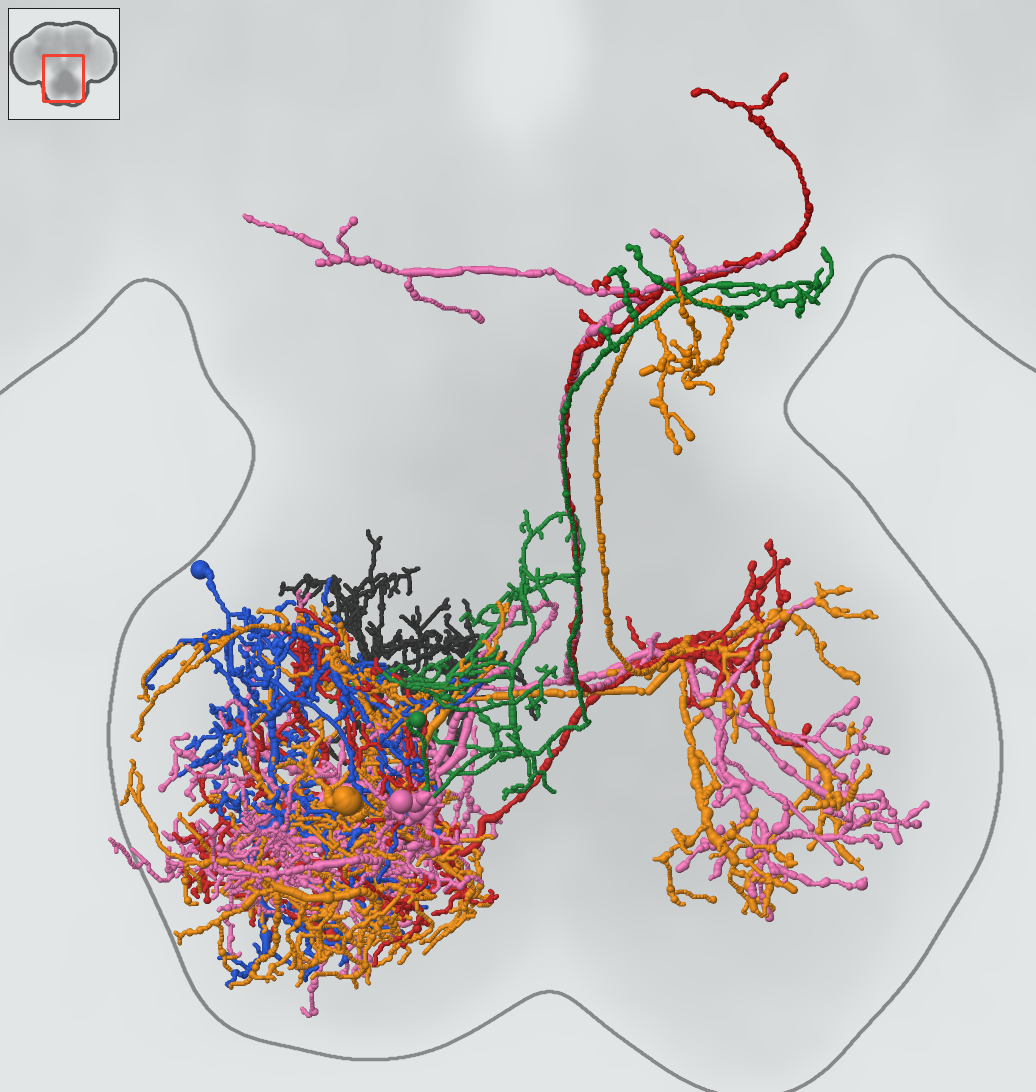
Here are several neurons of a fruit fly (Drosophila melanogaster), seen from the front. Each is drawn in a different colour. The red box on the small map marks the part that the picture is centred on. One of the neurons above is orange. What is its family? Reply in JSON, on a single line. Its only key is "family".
{"family": "hemilineage 07B"}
